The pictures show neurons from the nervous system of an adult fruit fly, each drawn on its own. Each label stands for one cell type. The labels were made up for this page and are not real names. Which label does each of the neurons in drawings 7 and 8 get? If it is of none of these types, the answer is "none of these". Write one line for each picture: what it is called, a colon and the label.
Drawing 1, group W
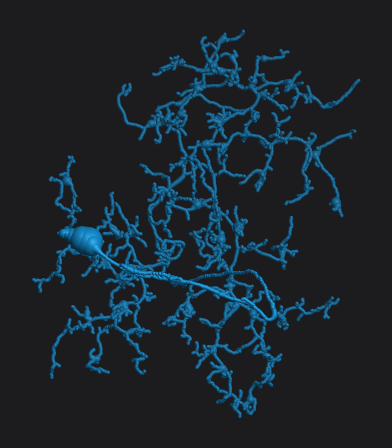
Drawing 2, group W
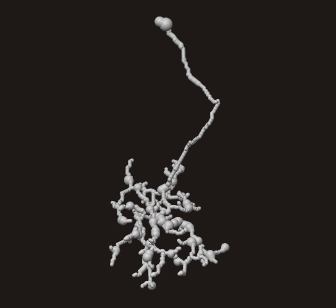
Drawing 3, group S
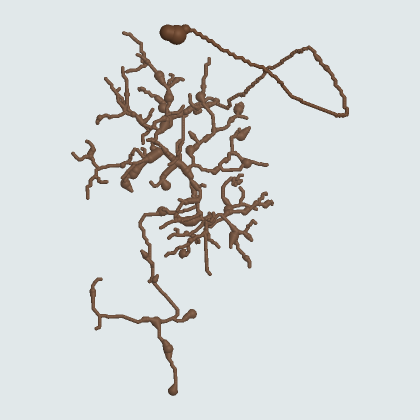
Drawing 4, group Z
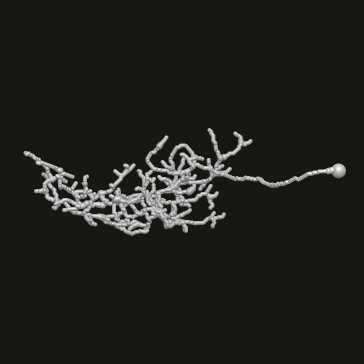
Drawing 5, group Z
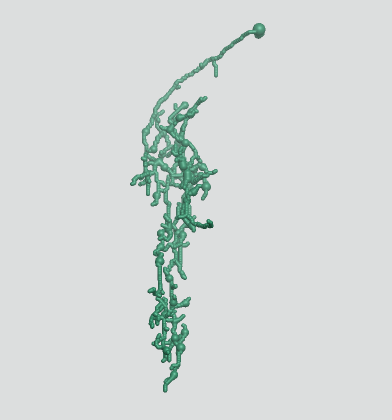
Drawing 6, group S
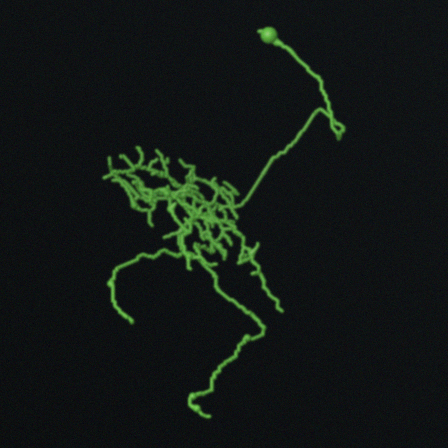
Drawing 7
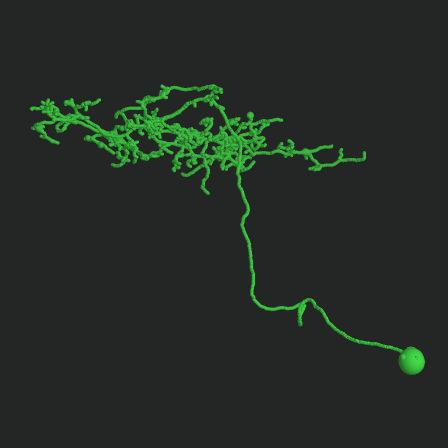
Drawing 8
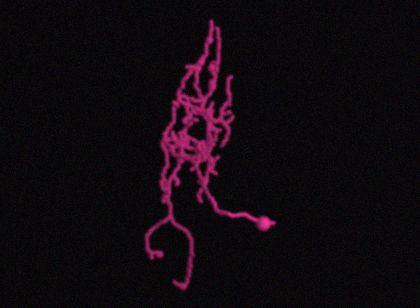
7: group S
8: group S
